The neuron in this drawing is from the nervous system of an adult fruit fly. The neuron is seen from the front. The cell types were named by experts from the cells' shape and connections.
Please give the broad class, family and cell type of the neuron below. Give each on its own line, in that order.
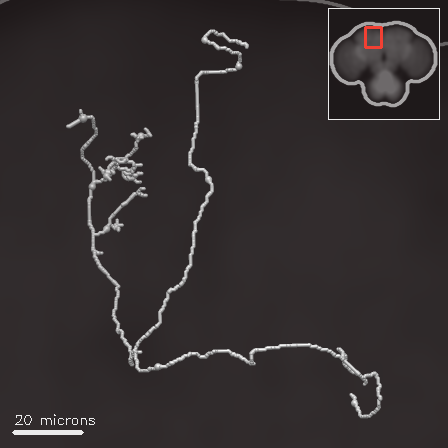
central-brain intrinsic neuron
class Kenyon Cell
KCab-s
